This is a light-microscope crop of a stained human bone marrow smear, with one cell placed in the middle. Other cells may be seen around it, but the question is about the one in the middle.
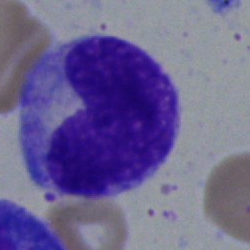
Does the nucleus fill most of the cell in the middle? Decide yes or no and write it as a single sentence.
Yes, scant cytoplasm surrounds the nucleus of this cell.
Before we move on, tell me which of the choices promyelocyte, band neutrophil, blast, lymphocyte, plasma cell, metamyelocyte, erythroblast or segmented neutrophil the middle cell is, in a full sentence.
In this crop, the cell at the very middle is a metamyelocyte.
